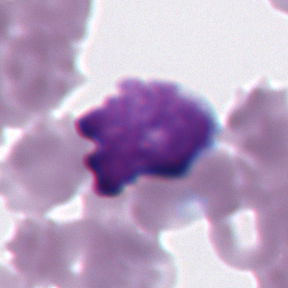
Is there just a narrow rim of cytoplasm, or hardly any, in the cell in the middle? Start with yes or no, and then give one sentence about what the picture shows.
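Yes. Almost no cytoplasm can be seen apart from the nucleus.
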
